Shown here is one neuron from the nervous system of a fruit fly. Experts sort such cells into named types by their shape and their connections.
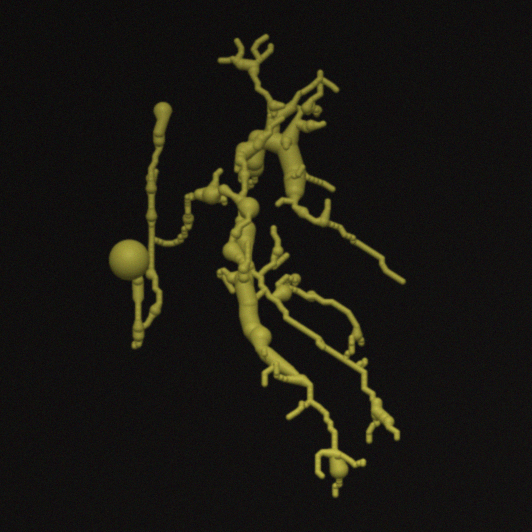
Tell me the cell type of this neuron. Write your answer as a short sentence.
The cell type is Dm8a.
